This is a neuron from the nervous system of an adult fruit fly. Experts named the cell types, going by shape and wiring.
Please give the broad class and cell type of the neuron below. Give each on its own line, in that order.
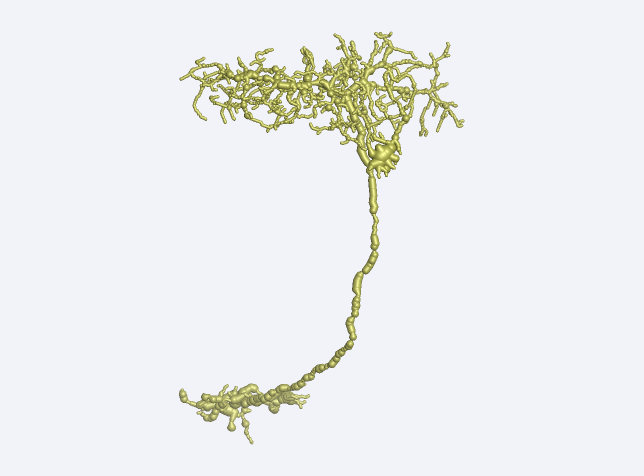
central-brain intrinsic neuron
GNG524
